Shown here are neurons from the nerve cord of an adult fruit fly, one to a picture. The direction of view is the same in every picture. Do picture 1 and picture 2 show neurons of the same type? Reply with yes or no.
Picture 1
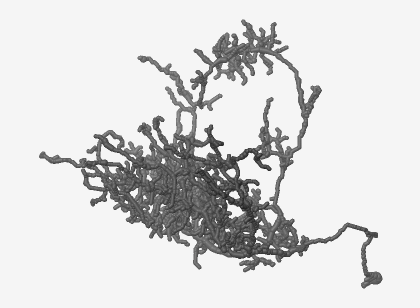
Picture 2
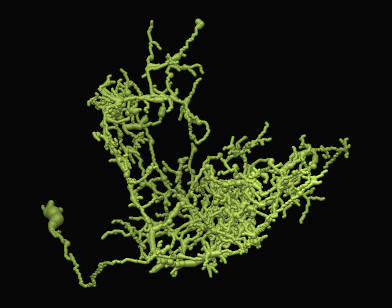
yes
